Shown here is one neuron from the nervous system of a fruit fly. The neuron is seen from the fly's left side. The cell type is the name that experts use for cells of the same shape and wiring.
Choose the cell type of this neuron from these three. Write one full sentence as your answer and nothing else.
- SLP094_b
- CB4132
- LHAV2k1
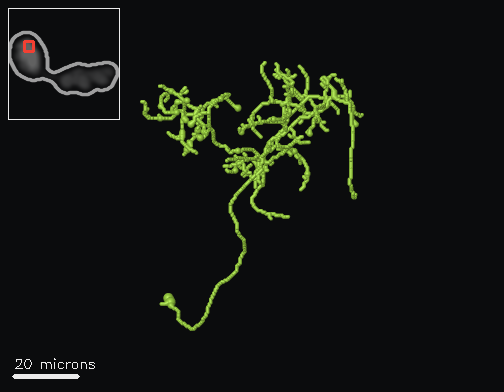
The cell type name LHAV2k1 applies to this neuron.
